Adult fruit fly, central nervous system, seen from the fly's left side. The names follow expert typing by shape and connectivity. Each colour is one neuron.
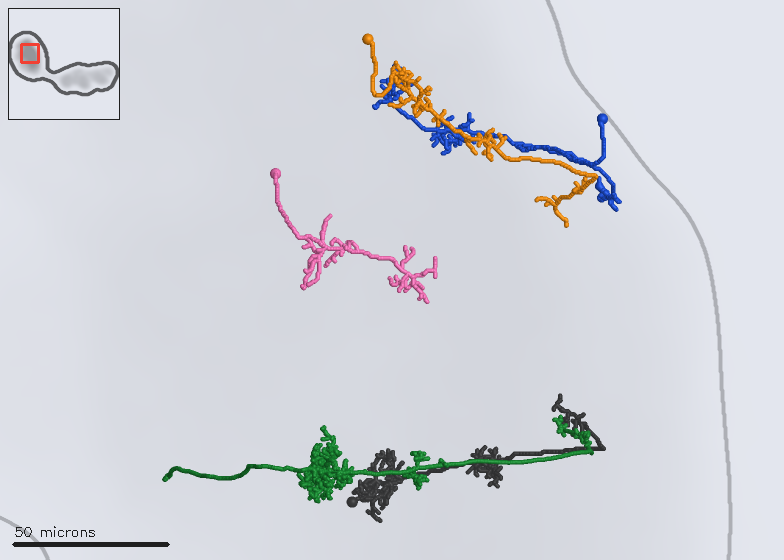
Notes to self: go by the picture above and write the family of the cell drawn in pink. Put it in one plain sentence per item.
The family is Mi.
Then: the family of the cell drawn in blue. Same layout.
The family is T.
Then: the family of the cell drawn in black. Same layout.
The family is Tm.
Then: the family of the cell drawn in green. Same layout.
The family is Tm.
